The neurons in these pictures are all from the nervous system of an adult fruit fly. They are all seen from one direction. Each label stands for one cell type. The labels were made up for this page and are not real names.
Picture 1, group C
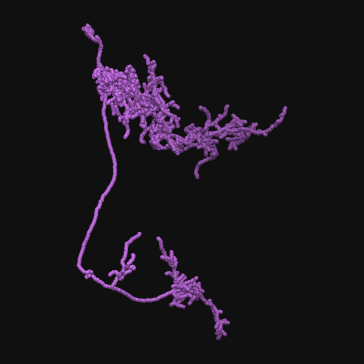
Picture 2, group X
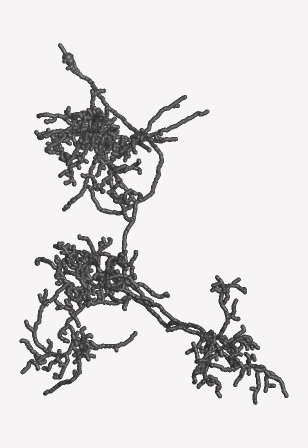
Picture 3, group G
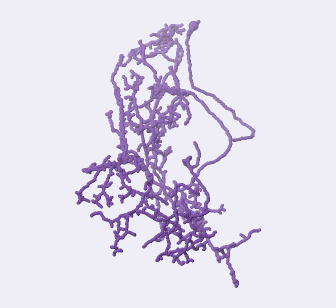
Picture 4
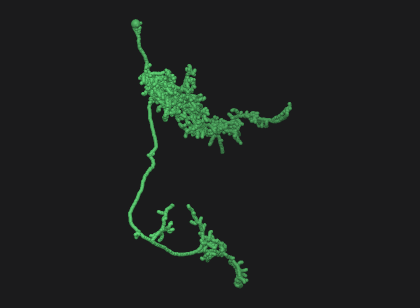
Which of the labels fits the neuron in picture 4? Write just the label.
group C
